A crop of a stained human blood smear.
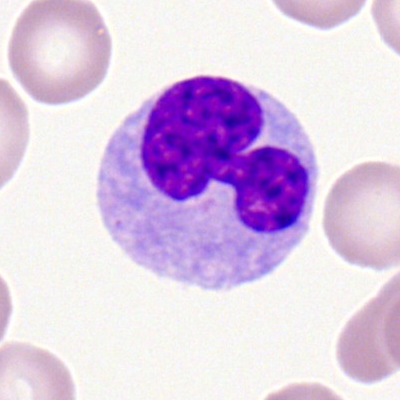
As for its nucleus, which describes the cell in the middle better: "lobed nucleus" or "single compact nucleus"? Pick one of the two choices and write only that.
Lobed nucleus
